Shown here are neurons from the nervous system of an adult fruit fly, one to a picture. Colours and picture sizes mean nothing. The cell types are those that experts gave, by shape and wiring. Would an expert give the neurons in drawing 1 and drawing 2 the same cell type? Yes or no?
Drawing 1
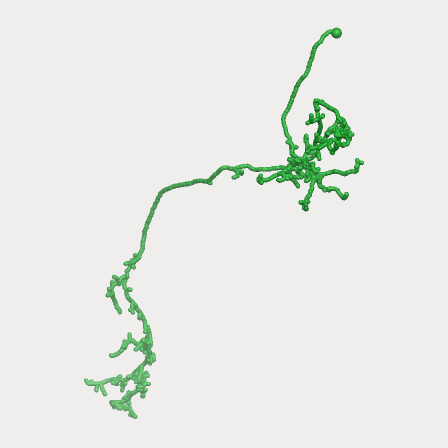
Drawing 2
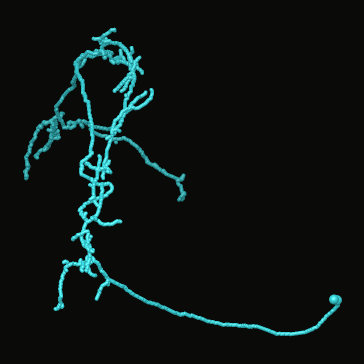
no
